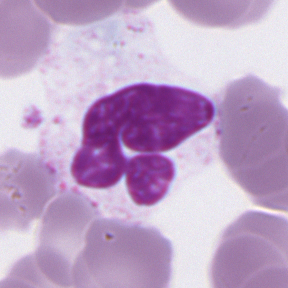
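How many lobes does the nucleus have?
Three.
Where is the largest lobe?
At the top, stretched sideways.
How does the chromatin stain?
It is dense and deep purple throughout the lobes.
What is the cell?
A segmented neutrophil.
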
